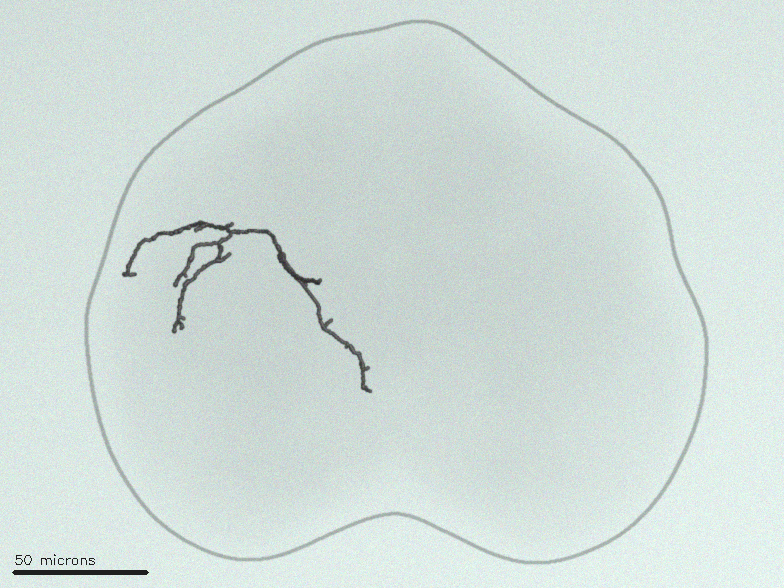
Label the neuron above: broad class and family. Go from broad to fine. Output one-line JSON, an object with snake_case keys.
{"broad_class": "descending neuron", "family": "hemilineage MX12"}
